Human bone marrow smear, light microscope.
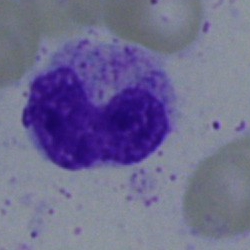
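Band neutrophil in a stained human bone marrow smear. The nucleus looks bean-shaped to me, with a notch on its upper side, and the chromatin is dark purple and coarsely clumped. Most of the pale greyish-lilac cytoplasm seems to lie above the nucleus. Fine purple granules are scattered through it, crowding most densely there, above the nucleus.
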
